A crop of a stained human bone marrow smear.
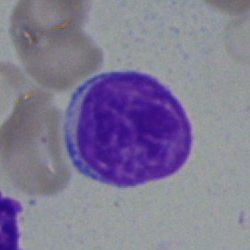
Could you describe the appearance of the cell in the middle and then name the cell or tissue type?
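The cell has a round, smooth outline. Its nucleus is off-centre, and the scant cytoplasm forms only a thin rim, visible mainly as a crescent on the left side. Chromatin is coarse and clumped, with paler streaks between darker masses. The cell is a lymphocyte.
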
